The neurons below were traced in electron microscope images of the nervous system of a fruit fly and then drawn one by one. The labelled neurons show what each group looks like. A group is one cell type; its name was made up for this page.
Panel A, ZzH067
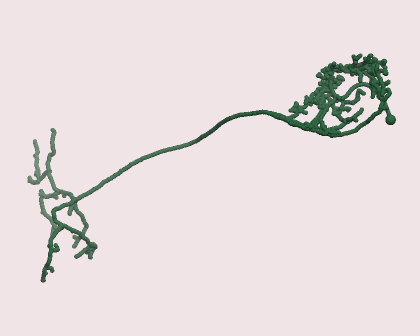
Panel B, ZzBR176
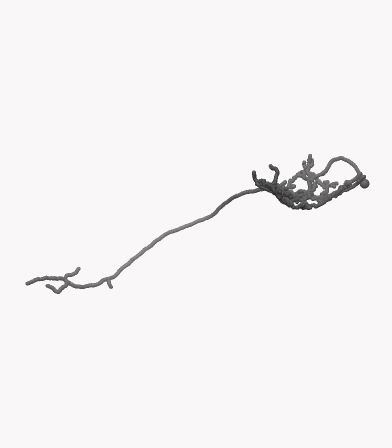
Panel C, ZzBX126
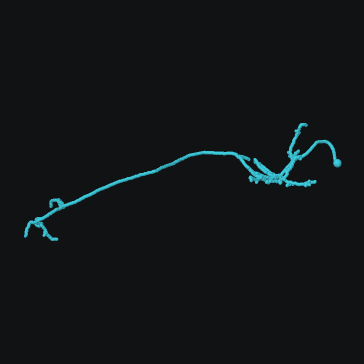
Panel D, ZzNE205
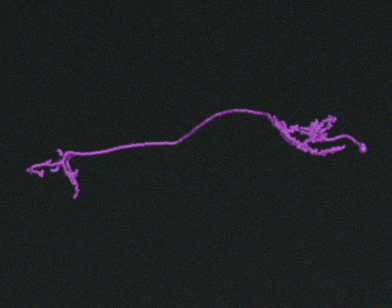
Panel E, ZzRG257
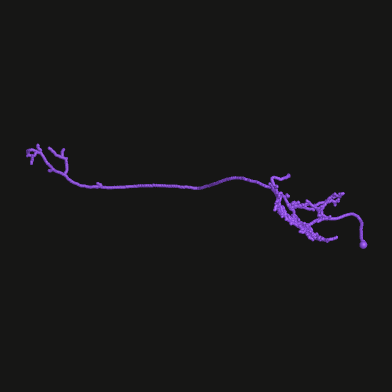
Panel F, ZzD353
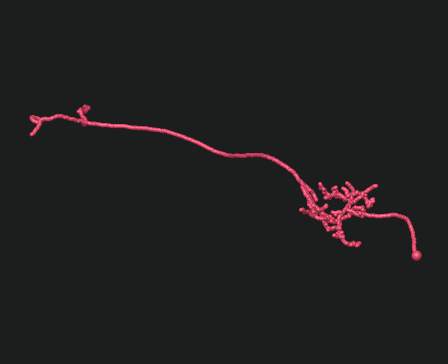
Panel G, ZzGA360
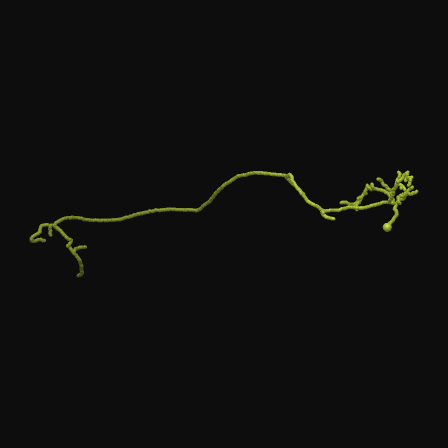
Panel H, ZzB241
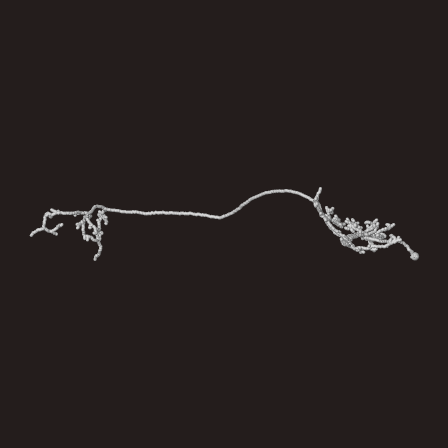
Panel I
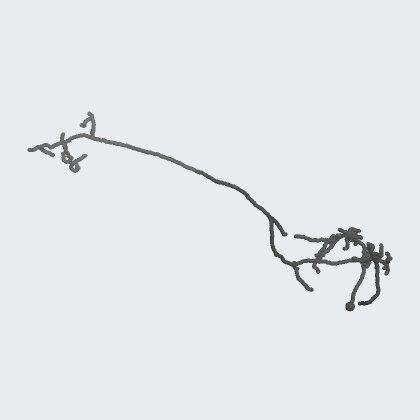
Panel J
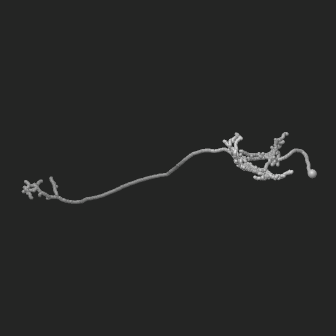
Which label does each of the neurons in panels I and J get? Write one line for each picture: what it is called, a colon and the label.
I: ZzGA360
J: ZzRG257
